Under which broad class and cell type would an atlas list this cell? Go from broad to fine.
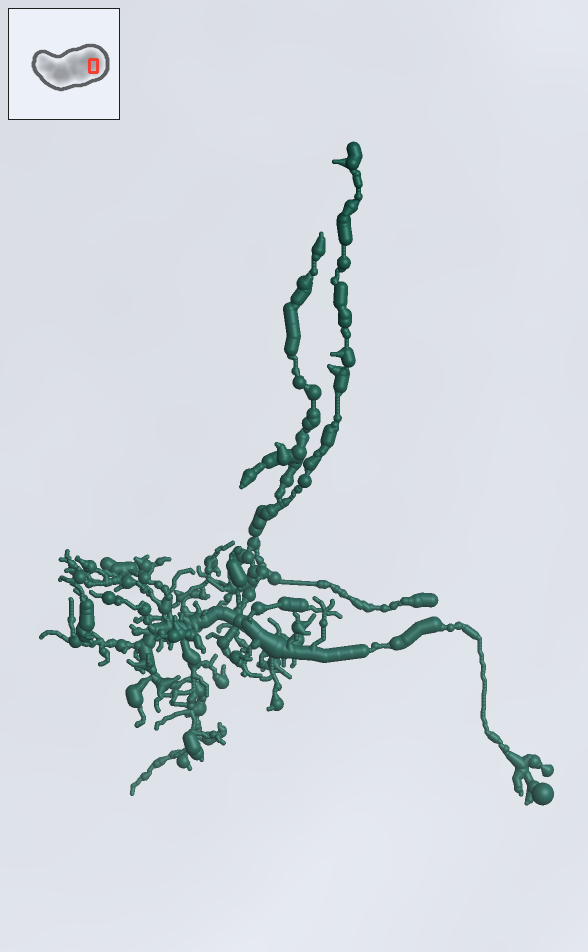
central-brain intrinsic neuron; WED063_b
